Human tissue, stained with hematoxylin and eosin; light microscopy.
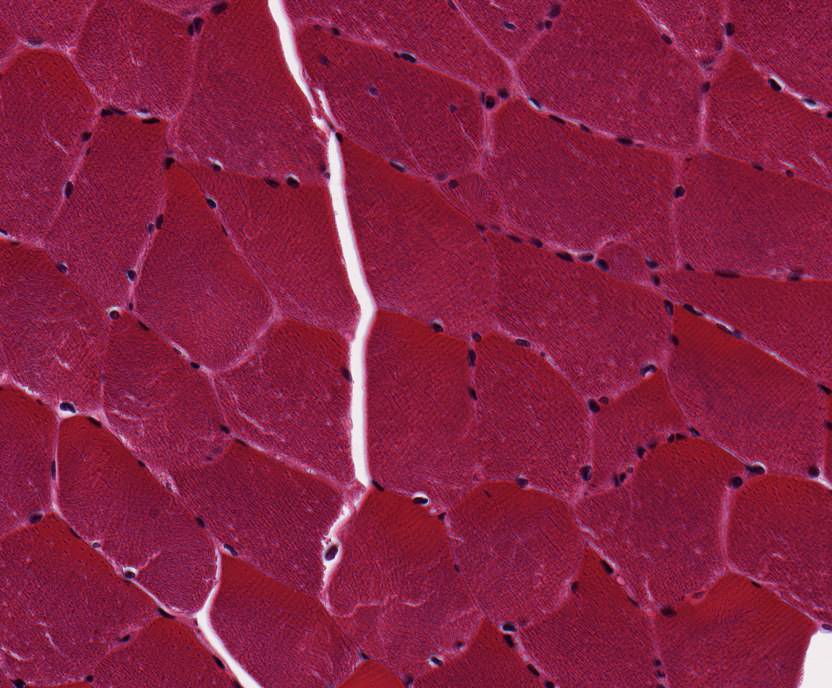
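Skeletal muscle, H&E. Small, dark, flattened or oval nuclei at fibre edges, just under the borders. Fibres mostly of broadly similar size. Cytoplasm deep, even red-pink.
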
